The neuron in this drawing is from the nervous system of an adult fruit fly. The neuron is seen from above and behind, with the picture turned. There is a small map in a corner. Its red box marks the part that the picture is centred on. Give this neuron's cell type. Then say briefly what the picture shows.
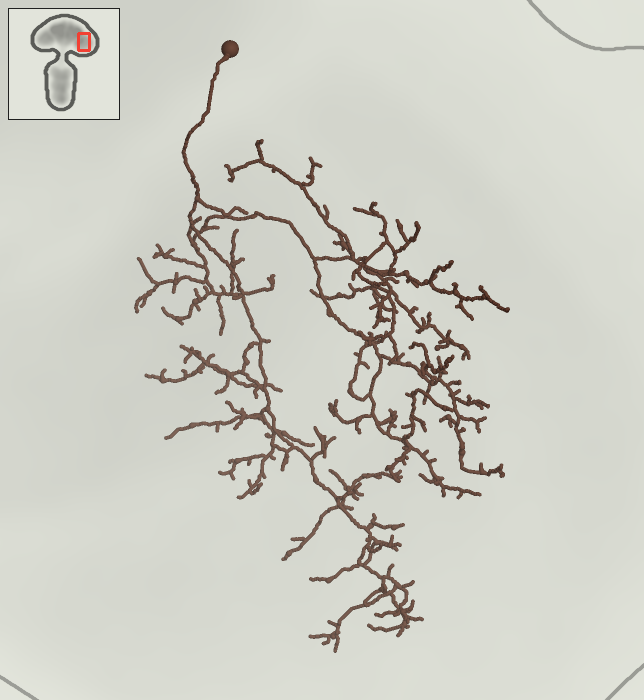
The cell type is Cm17. This is an optic-lobe intrinsic neuron. It is in the brain and does not reach the nerve cord. More than a hundred branch ends can be seen.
